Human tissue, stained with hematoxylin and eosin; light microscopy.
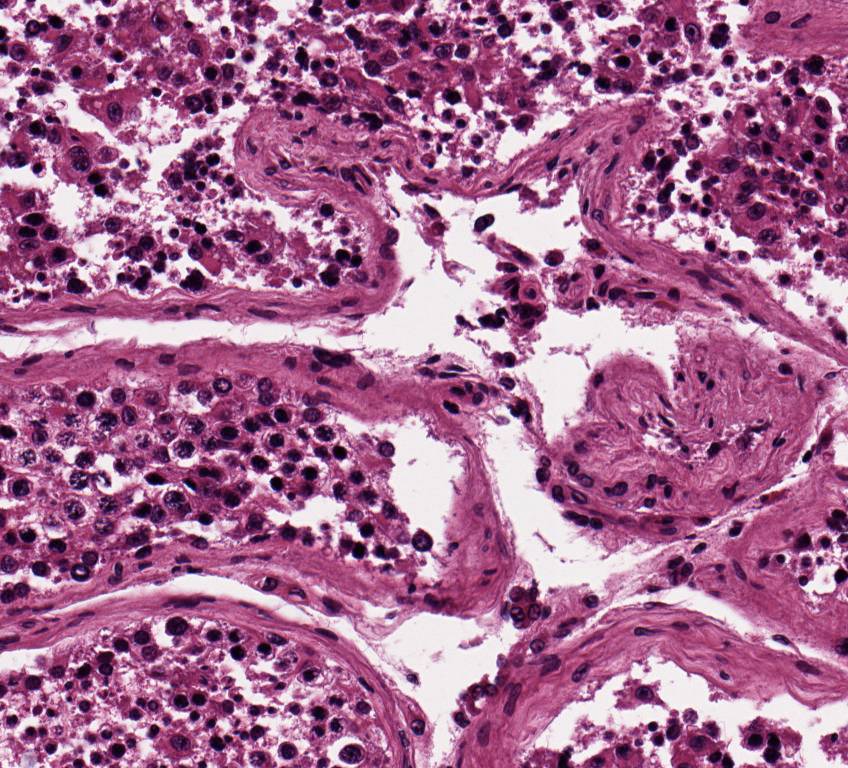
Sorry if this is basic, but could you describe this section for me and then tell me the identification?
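Compartment walls are wavy bands of pink fibres, with flattened, spindle-shaped nuclei running along their length. Inside, cells are stacked many layers deep rather than forming a single lining. In mid-field, the space between compartments is largely empty and white, with only a few scattered cells. In places the contents have pulled from the walls, leaving white clefts that look like shrinkage artefact. The tissue is testis.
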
